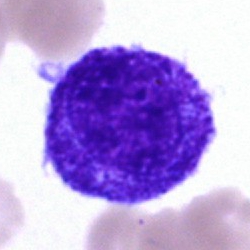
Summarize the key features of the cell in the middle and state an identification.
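The cell has a round outline. Its chromatin is clumped into darker patches separated by paler spaces. No distinct granules are visible anywhere in the cell. At the upper left edge, a small, fine tag projects outward. The cell is a promyelocyte.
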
